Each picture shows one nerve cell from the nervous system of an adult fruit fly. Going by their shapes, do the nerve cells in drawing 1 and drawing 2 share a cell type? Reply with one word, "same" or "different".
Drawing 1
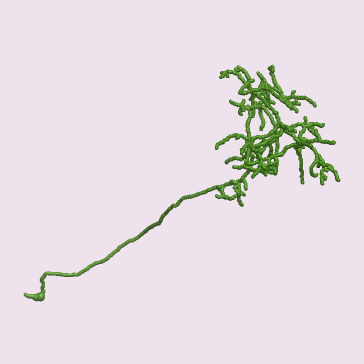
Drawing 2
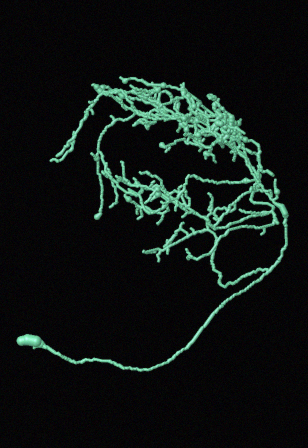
different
